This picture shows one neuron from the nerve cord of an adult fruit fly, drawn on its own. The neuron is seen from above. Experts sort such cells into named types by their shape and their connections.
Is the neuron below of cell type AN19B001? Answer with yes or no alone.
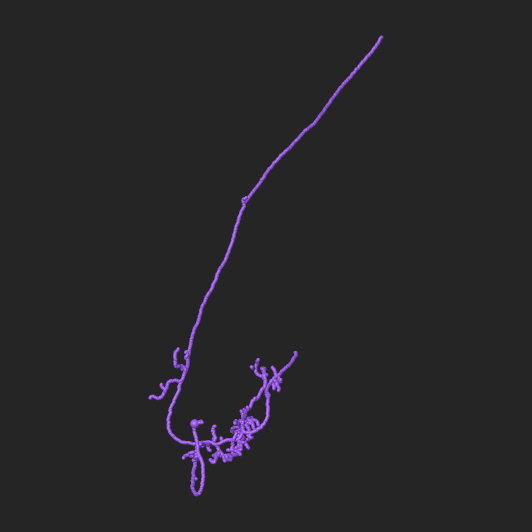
no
